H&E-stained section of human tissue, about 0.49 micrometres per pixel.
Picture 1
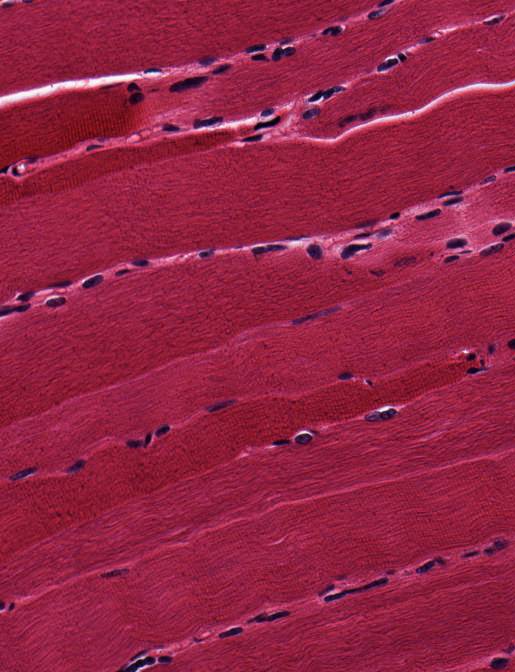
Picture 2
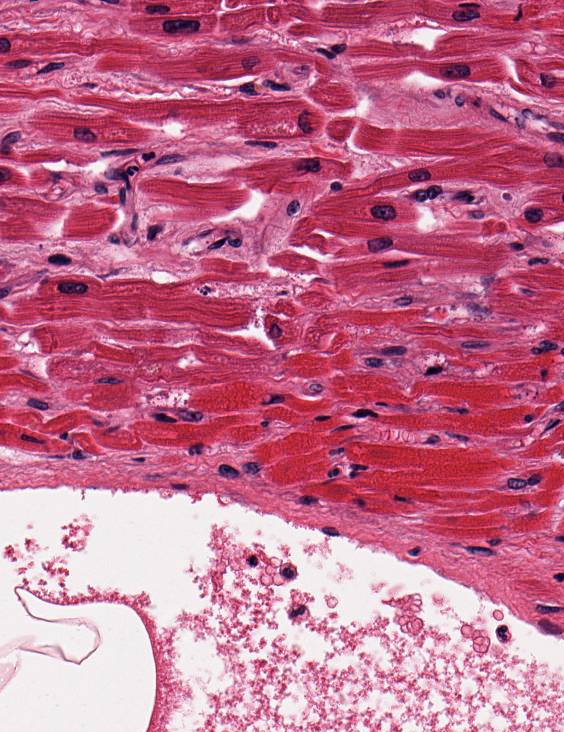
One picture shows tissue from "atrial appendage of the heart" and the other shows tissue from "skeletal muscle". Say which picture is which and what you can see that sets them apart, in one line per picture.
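Picture 1 is from the skeletal muscle. The nuclei lie at the edges of the fibres, strung along the borders between them.
Picture 2 is from the atrial appendage of the heart. The muscle fibres have oval nuclei placed centrally within the fibre.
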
